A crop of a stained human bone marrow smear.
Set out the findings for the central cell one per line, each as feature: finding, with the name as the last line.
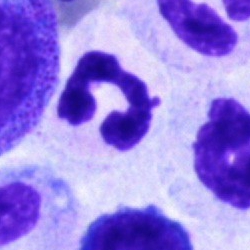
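Nucleus: a single curved band, arched, opening facing downward
Chromatin: dense and dark purple throughout
Nucleoli: none visible
Cytoplasm: only fine, faint pinkish granules
Name: segmented neutrophil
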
